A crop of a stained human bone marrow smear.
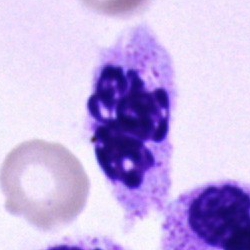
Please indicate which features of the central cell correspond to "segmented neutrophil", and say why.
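Central cell: segmented neutrophil. Chromatin dark purple and dense.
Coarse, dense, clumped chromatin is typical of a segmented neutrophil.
Small white gaps between the nuclear lobes.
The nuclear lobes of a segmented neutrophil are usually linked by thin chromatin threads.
Cytoplasm pale lilac, with fine pinkish-purple granules scattered through it.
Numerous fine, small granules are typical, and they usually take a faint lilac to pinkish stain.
Granule size and tint go with the name; no feature shown goes against it.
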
